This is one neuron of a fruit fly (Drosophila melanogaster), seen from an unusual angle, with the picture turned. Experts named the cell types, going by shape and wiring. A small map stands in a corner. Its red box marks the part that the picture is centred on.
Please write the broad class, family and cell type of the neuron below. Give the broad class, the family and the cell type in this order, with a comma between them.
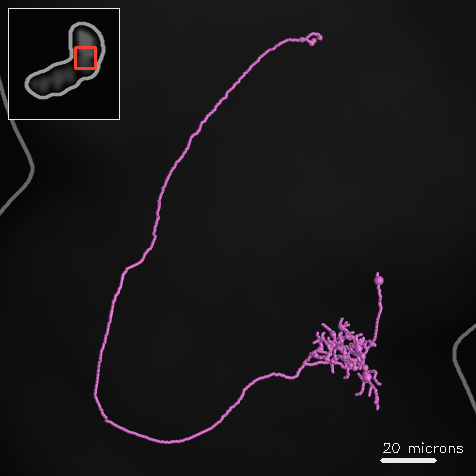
visual projection neuron, MeTu, MeTu1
